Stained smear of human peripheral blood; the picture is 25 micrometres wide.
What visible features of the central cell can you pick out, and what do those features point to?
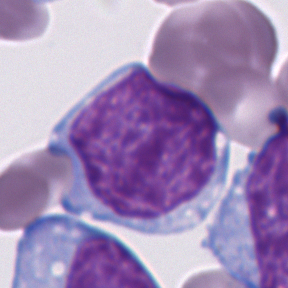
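The nucleus occupies most of the cell as one unlobed mass, its chromatin forming a fine, lacy network. Only a narrow rim of cytoplasm remains around it, and this rim is widest below the nucleus. The central cell is a myeloblast.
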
